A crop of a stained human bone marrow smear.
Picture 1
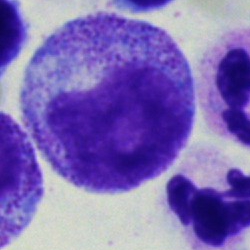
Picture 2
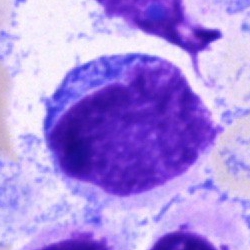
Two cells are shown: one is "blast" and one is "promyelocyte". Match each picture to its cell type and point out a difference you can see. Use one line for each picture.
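Picture 1: promyelocyte. Fine reddish-purple granules are scattered through the cytoplasm.
Picture 2: blast. No distinct granules are seen in the cytoplasm.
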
